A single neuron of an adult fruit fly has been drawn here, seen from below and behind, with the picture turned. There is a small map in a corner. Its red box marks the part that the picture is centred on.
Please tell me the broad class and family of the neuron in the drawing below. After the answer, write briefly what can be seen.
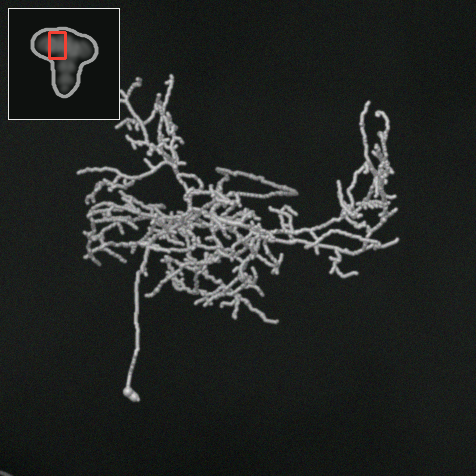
It is a central-brain intrinsic neuron. Its family is hemilineage VLPl&p1_posterior. The cell body can be seen at the lower left of the picture. Dozens of branch ends can be seen.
